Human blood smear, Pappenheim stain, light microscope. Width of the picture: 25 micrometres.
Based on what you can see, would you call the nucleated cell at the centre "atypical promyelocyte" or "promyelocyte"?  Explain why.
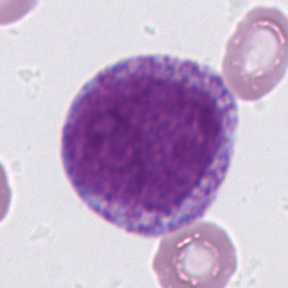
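This is a promyelocyte.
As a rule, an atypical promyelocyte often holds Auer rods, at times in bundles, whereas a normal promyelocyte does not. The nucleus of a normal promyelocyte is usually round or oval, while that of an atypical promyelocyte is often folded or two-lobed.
In this cell, which is about 16 micrometres across, the nucleus lies off-centre toward the upper left, measures about 14 micrometres across and fills about 70% of the cell's area. The cytoplasm is pale bluish-lilac and forms a wider band along the lower right than along the upper left. Dark purple granules are scattered through the cytoplasm.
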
